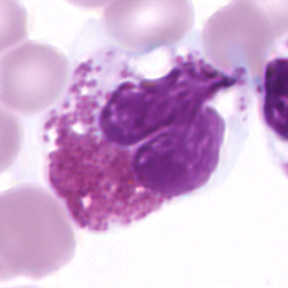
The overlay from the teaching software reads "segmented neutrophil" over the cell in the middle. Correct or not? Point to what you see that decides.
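Not a segmented neutrophil, I'm afraid: this is an eosinophil. See how the cytoplasm holds many coarse, round pink-red granules, packed most densely on the left side of the cell.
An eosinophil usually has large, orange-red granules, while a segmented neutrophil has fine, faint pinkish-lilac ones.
Coarse granules like these speak for eosinophil and against segmented neutrophil. Above and right of the nucleus, the granule-poor cytoplasm is pale and nearly colourless. No nucleoli are visible, and the outline is irregular rather than smoothly round. Part of another nucleated cell is cut off at the right edge.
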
